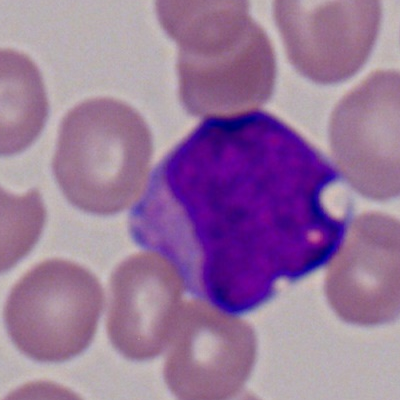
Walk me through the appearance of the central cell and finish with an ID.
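The cell has an angular outline, with fairly straight edges and corners. Its nucleus fills most of the cell, and the chromatin is dense and stains dark purple. A small, rounded clear notch indents the right edge of the cell. The cell is a myeloblast.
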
